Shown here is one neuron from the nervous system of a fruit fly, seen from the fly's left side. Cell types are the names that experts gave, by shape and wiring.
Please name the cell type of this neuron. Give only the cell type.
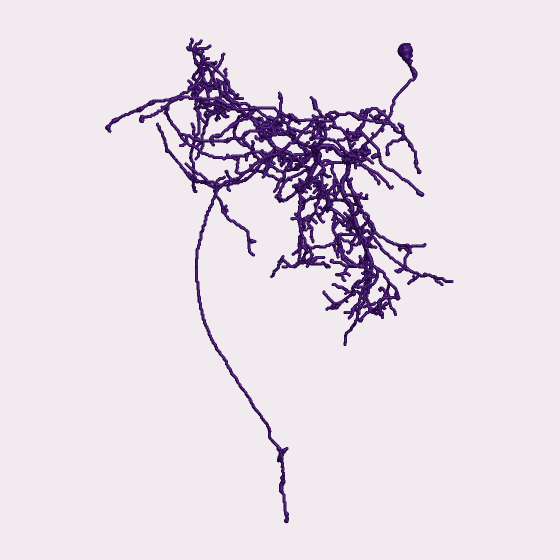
CL251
